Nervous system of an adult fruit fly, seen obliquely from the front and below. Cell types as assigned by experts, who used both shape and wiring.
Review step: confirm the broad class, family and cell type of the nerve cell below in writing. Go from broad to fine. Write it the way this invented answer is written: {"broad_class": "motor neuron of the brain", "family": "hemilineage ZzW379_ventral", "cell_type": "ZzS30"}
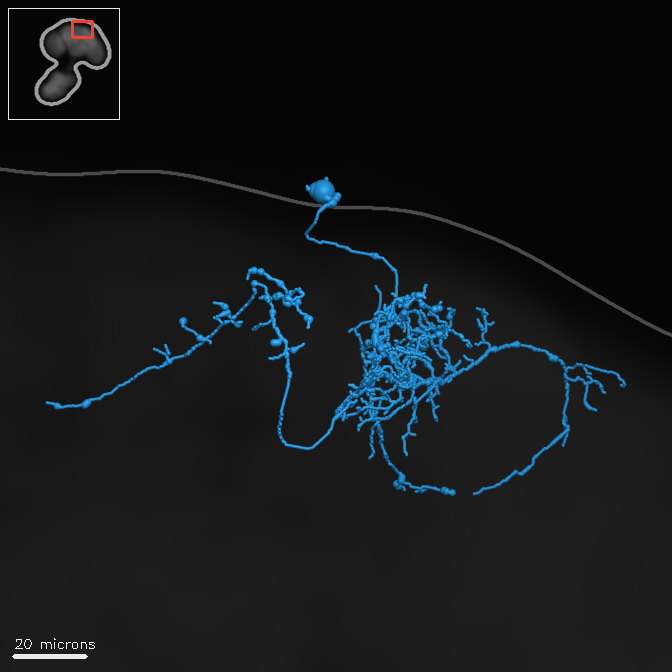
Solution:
{"broad_class": "central-brain intrinsic neuron", "family": "hemilineage SMPad3", "cell_type": "SMP133"}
